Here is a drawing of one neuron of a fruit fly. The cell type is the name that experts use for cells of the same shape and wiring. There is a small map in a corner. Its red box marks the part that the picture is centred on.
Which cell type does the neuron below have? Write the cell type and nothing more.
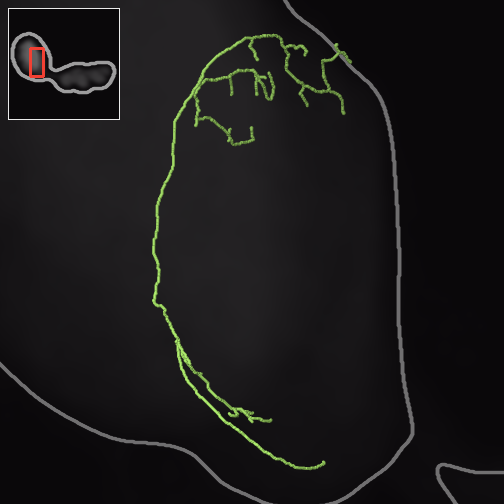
Cm23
